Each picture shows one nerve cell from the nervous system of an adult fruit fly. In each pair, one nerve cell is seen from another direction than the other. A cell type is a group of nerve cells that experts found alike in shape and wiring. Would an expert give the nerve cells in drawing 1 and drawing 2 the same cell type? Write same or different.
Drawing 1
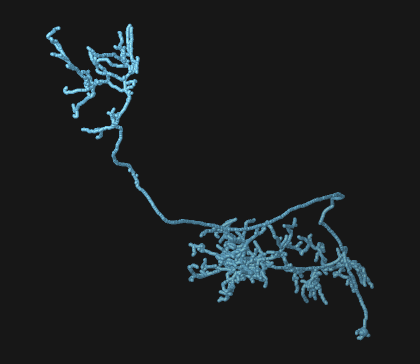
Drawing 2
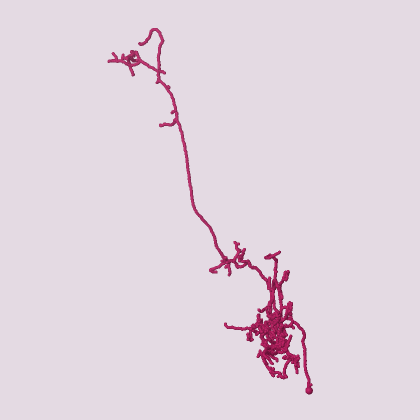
different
